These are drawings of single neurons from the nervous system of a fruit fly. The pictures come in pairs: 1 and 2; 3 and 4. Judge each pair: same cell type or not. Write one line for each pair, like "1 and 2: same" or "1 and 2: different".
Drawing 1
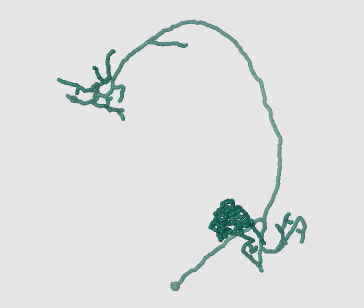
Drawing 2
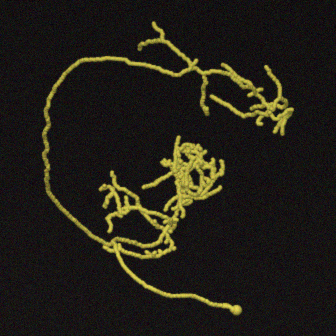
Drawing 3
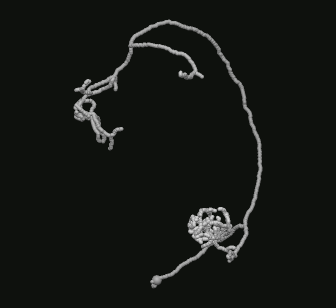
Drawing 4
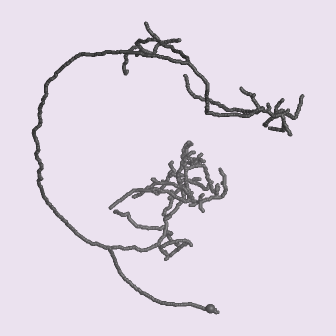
1 and 2: different
3 and 4: different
